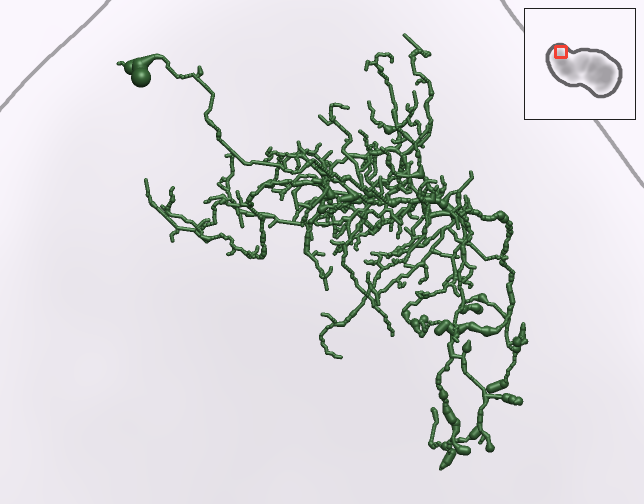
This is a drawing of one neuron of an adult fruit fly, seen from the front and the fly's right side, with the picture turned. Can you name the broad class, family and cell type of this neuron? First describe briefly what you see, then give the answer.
The cell body is at the upper left of the picture. The picture shows dozens of branch ends. Its broad class is nerve-cord intrinsic neuron. The family is hemilineage 06A. It is of cell type IN06A106.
